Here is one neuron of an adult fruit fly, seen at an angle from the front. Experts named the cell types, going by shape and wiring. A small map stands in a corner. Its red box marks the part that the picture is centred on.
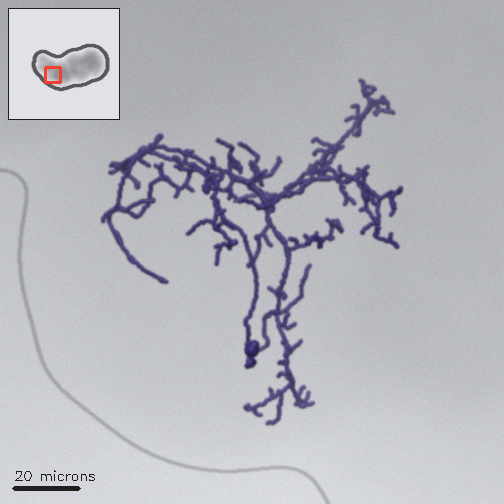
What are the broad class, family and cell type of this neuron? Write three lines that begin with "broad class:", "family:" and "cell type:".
broad class: nerve-cord intrinsic neuron
family: hemilineage 08A
cell type: IN08A038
